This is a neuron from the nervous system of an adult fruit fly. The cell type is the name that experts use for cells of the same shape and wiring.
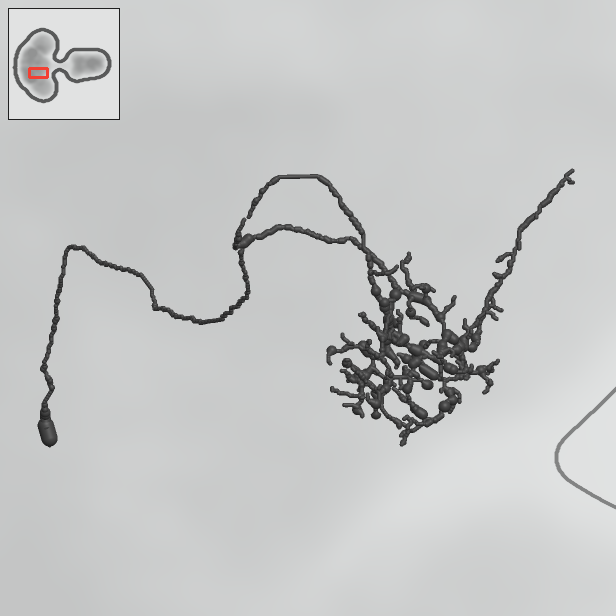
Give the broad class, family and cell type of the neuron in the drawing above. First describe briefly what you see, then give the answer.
It is in the brain and does not reach the nerve cord. Dozens of branch ends can be seen. This is a central-brain intrinsic neuron. The family is hemilineage LALv1_ventral. The cell type is PS072.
